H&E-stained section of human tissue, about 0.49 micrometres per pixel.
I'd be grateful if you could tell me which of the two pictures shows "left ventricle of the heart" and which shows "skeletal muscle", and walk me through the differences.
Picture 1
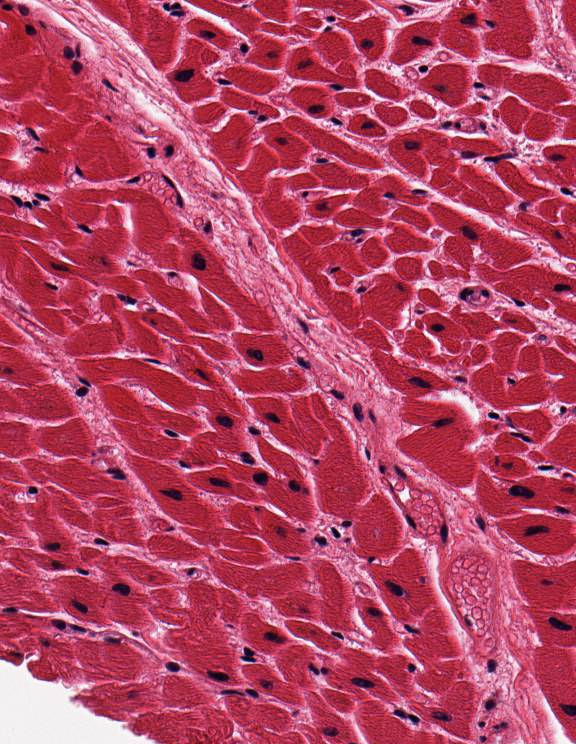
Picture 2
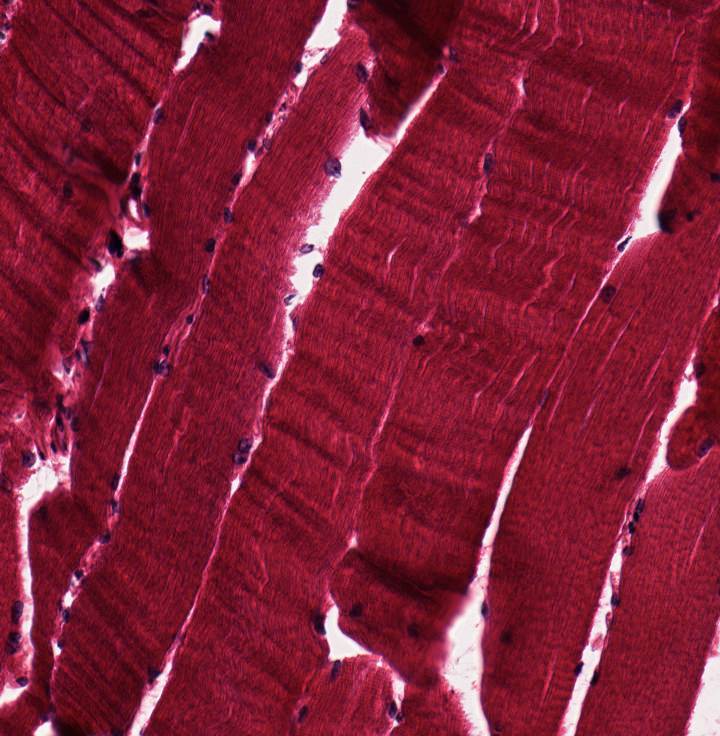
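Quick answer: picture 1 is the left ventricle of the heart and picture 2 is skeletal muscle. In the first, closely packed, deeply eosinophilic muscle fibres fill almost the whole field, branching and joining one another into a network. They're cut lengthwise in the lower left, while in the upper right many are cut across as rounded profiles. A pale band of loose connective tissue runs diagonally through it, from the upper left towards the lower right. The skeletal muscle, by contrast, has only scant connective tissue between its fibres, and the fibres carry fine transverse cross-striations across their width. Its nuclei are small, dark-staining and oval to flattened, and they sit at the edges of the fibres rather than in their centres.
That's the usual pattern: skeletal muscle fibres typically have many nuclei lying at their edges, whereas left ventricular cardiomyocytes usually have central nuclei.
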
